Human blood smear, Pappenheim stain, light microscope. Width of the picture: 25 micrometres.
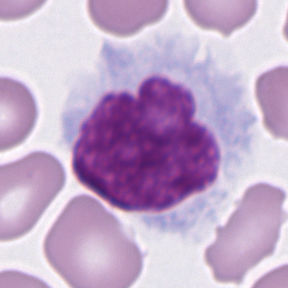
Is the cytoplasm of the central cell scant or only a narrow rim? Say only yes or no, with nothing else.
No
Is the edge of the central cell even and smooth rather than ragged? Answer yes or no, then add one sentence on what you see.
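No. The cell's border is ragged, with fine hair-like cytoplasmic projections around it.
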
